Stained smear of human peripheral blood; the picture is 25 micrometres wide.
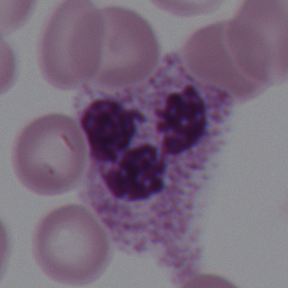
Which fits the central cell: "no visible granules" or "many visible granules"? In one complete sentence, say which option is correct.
There is a large number of visible granules in the cell's cytoplasm.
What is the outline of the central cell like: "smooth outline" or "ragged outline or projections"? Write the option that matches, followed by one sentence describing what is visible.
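Ragged outline or projections. The outline of the cell is irregular and ragged rather than round.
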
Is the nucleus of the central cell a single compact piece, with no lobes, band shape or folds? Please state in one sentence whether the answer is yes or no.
No, it is a nucleus divided into lobes that this cell has.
